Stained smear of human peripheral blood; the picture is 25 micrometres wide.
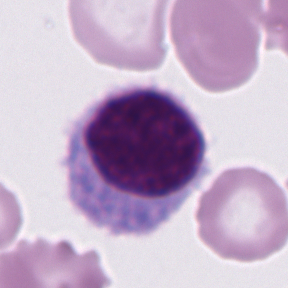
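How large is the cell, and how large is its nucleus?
The cell is about 13 micrometres across; the round nucleus is about 10 micrometres across and fills about 60% of the cell's area.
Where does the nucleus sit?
Toward the upper right of the cell, leaving a pale blue crescent of cytoplasm that is widest on the lower left.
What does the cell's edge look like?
Slightly ragged, with tiny fine projections.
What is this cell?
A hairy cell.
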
